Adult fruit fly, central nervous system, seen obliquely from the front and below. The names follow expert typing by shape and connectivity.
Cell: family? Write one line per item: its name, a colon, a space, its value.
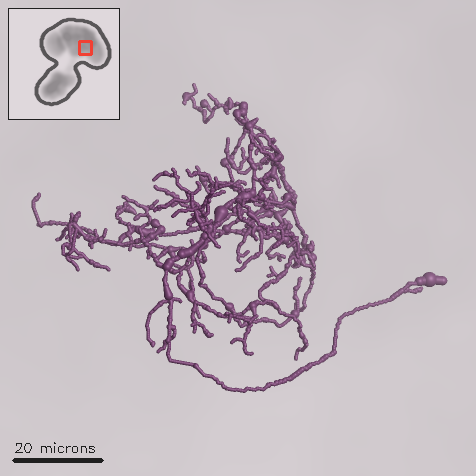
family: hemilineage MD_SA1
